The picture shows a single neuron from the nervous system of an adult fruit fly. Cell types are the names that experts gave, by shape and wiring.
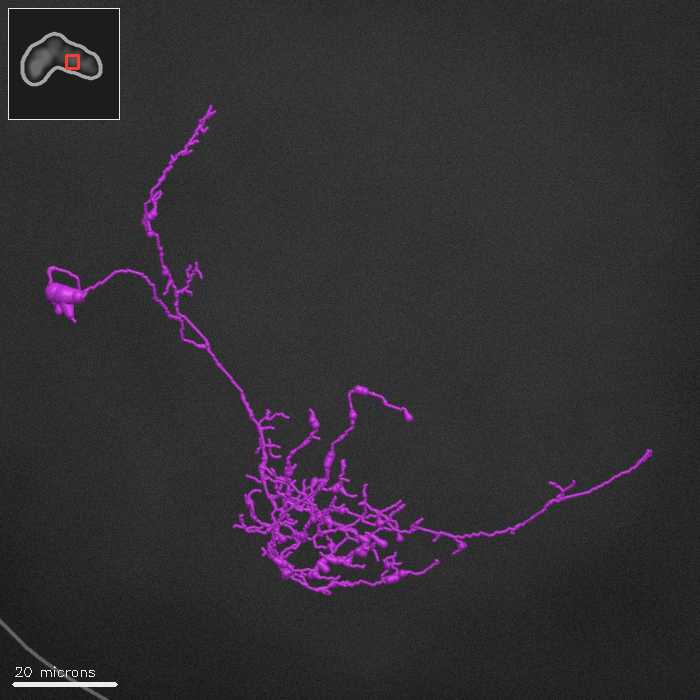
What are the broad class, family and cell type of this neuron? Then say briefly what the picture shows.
Its broad class is nerve-cord intrinsic neuron. The family is hemilineage 08A. It is of cell type IN08A039. The cell body can be seen on the left of the picture. By the scale bar it is about 120 microns wide in this view. The picture shows dozens of branch ends.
